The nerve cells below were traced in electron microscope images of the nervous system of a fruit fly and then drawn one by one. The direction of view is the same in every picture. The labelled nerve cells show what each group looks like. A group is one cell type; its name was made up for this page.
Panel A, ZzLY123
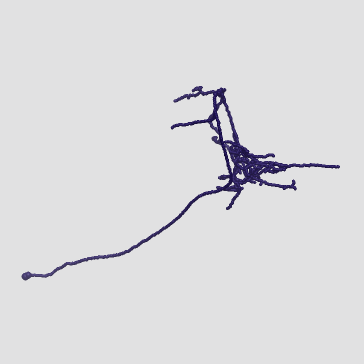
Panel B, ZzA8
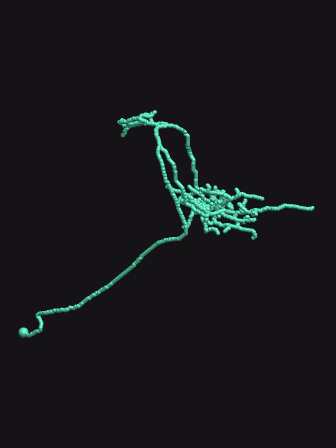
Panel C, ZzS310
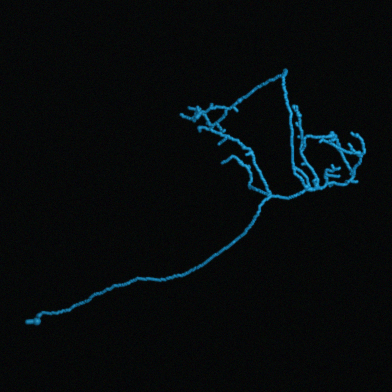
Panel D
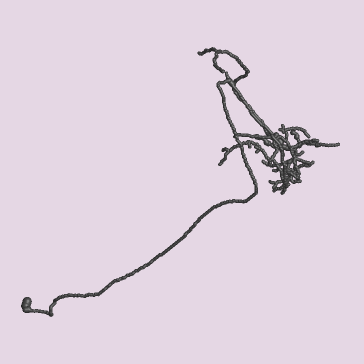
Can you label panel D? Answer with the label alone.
ZzA8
